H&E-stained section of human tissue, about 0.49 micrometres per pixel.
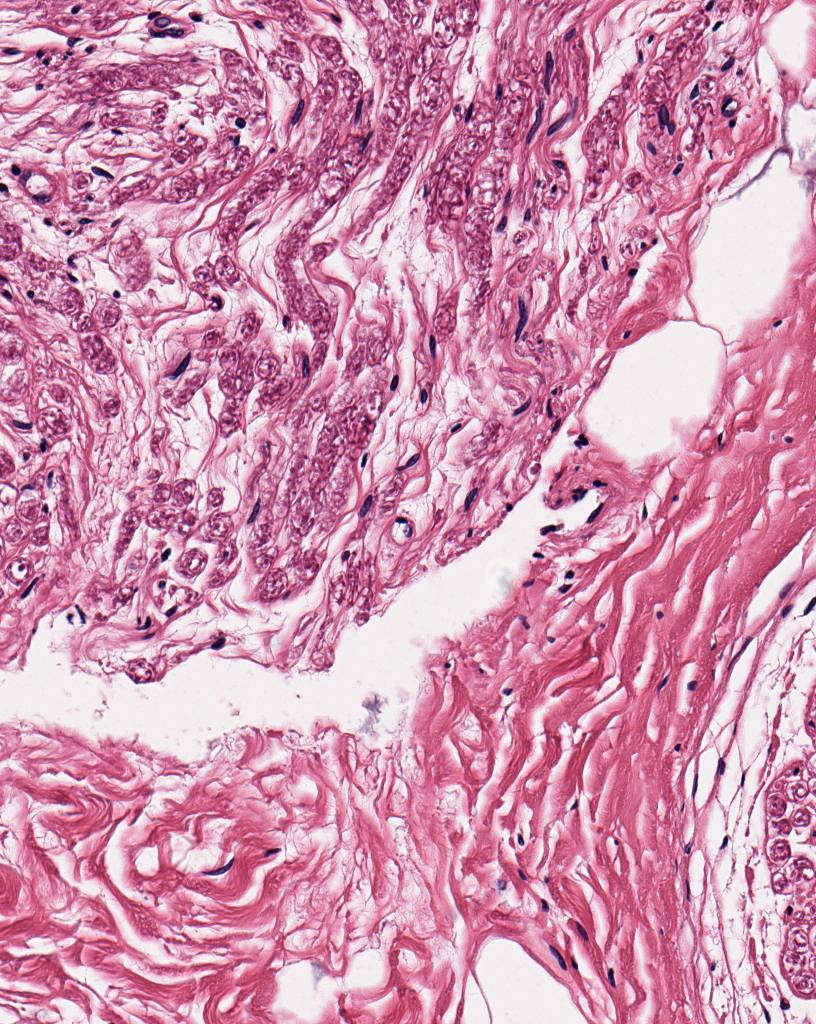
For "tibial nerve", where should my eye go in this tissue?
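The upper left fits the tibial nerve well: it's packed with bundles of small round profiles.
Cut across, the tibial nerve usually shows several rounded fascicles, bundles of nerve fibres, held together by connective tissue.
The dense pink fibrous tissue in the lower and right parts, with thick, wavy, bright pink collagen bundles below, goes with that connective tissue. Each profile has a small central dot in a finely meshed pink rim. Between the bundles, nuclei are few, dark and slender spindles.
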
